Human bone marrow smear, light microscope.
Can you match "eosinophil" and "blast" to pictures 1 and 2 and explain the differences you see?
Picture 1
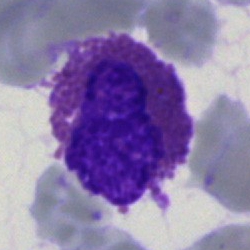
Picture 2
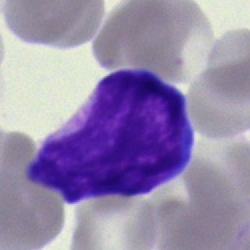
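Picture 1: eosinophil. Picture 2: blast. Outline: eosinophil roughly oval, edge bumpy and ragged from granules; blast irregular and angular. Cytoplasm: eosinophil granular, widest band on the upper right side of the nucleus; blast almost none, the deep violet nucleus filling nearly the whole cell.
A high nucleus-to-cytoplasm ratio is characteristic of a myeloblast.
Granules: present in the eosinophil, a few loose ones just outside its margin at lower right; none in the blast, which also shows no vacuoles.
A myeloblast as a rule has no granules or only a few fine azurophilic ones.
Chromatin: eosinophil dark purple, coarsely clumped.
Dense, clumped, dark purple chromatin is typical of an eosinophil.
Nucleoli: none seen in the eosinophil; no sharply outlined nucleolus in the blast. Pale grey-lavender red cells surround the eosinophil on several sides.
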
